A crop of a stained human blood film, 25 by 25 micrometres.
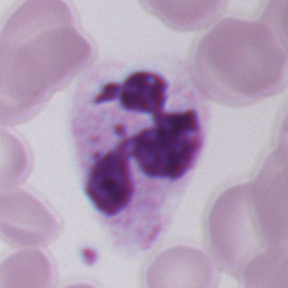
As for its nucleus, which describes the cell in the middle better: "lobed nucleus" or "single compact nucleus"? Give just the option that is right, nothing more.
Lobed nucleus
